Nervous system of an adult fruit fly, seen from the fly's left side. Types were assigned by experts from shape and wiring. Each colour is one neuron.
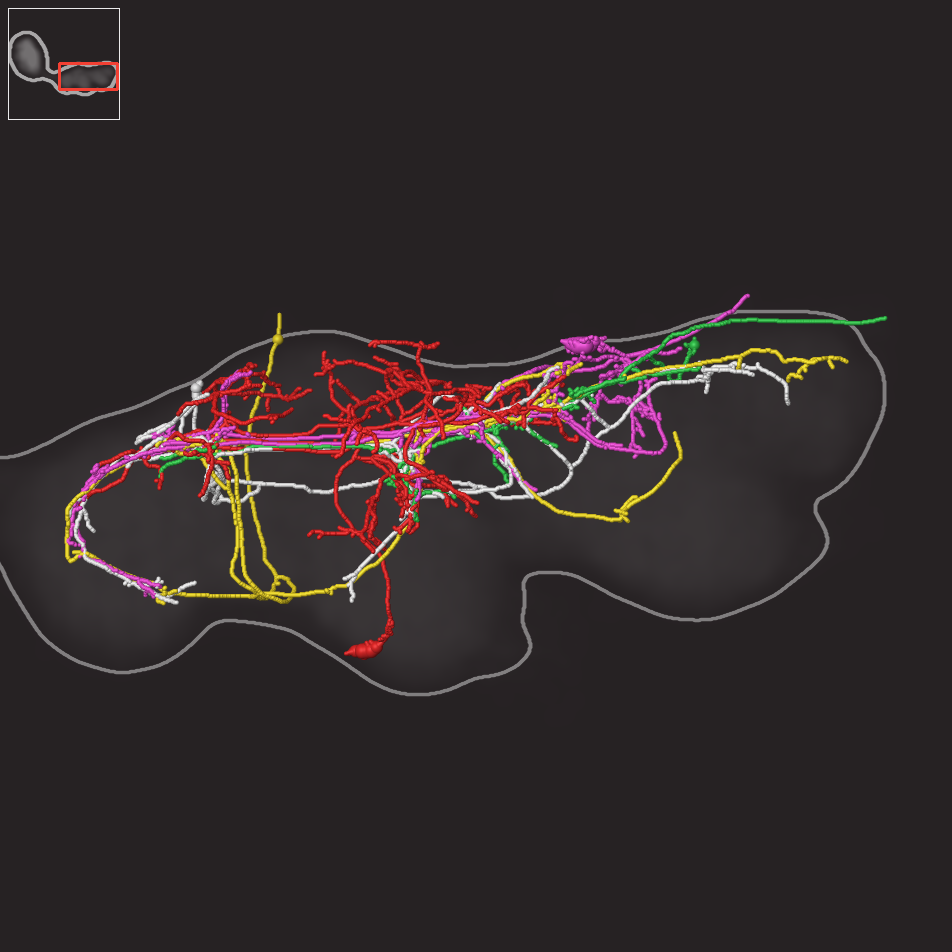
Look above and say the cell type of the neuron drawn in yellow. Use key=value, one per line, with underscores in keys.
cell_type=SNxx31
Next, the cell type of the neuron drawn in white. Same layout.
cell_type=INXXX204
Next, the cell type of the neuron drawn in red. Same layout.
cell_type=FMRFa_Tv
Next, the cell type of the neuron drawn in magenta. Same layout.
cell_type=MNad21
